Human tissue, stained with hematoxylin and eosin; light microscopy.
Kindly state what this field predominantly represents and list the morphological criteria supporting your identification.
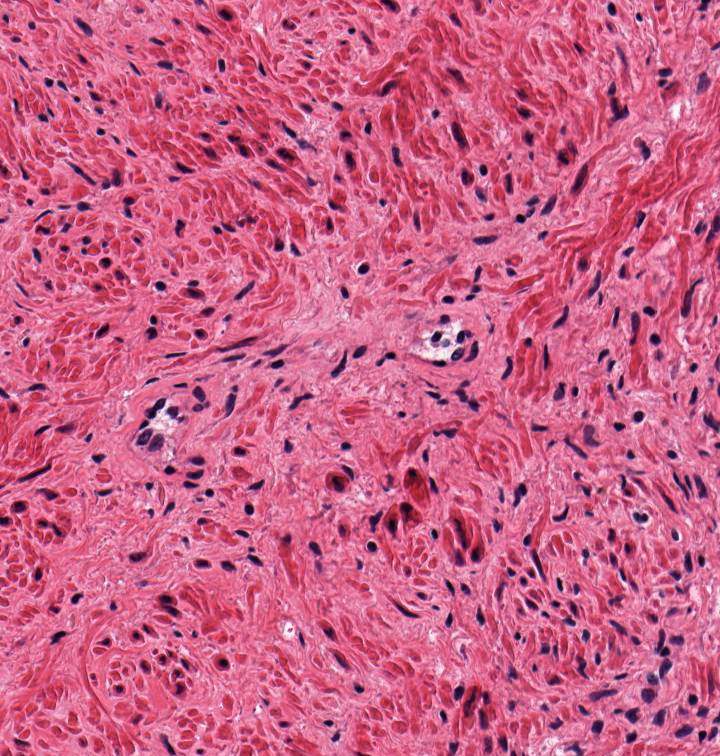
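Fibromuscular stroma. Spindle-cell bundles interlace in many directions across the whole field. No epithelium or glands anywhere. Two small thin-walled vessels near the centre, within paler stroma.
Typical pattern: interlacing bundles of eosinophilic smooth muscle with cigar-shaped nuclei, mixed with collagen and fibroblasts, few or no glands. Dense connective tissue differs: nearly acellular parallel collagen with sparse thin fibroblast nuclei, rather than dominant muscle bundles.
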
